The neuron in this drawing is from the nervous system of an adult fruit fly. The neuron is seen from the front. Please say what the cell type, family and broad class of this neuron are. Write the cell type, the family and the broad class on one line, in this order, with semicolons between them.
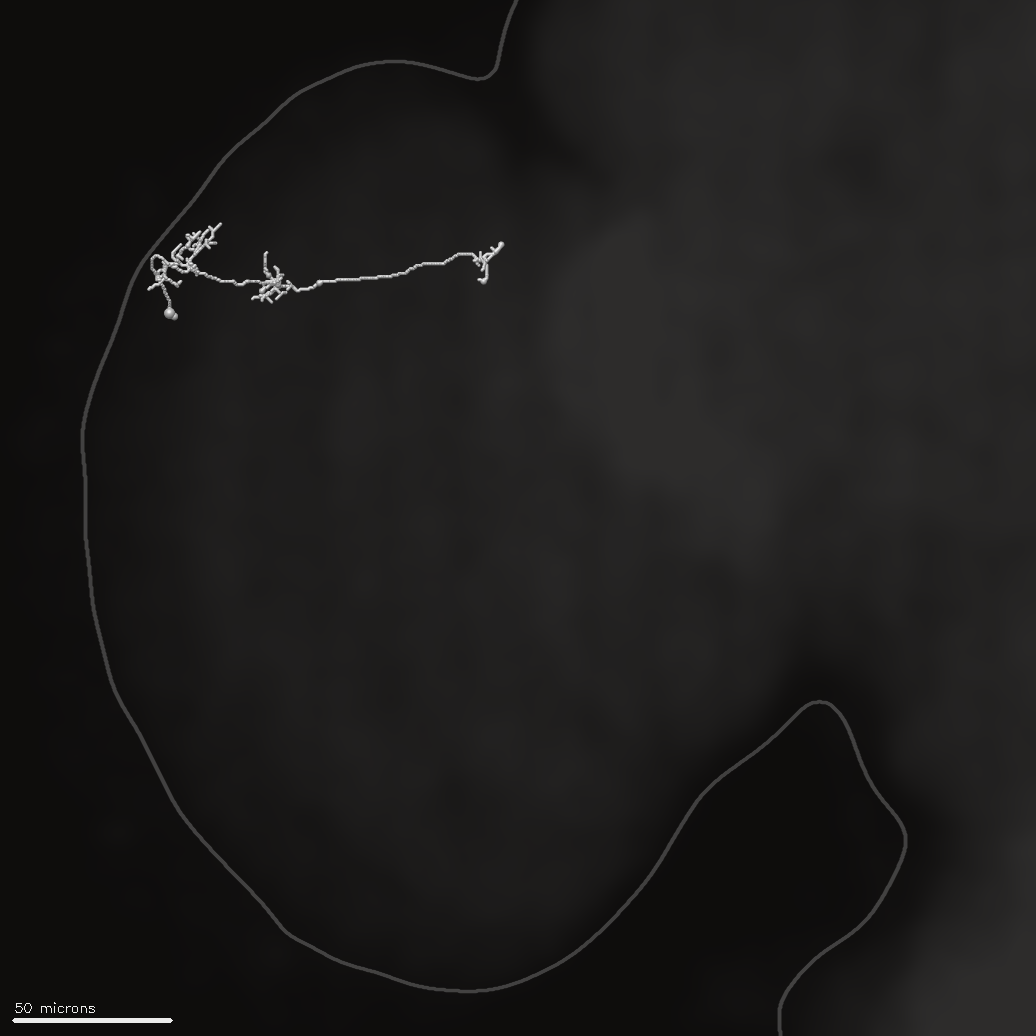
Tm6; Tm; optic-lobe intrinsic neuron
